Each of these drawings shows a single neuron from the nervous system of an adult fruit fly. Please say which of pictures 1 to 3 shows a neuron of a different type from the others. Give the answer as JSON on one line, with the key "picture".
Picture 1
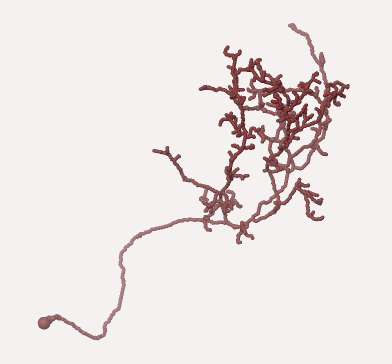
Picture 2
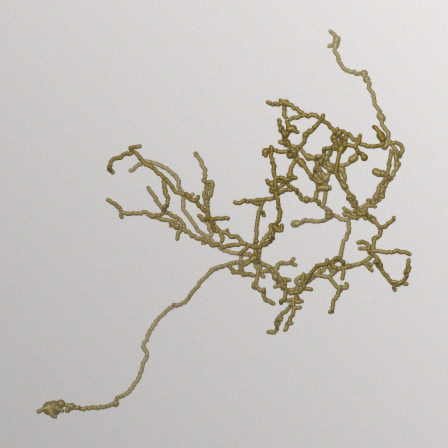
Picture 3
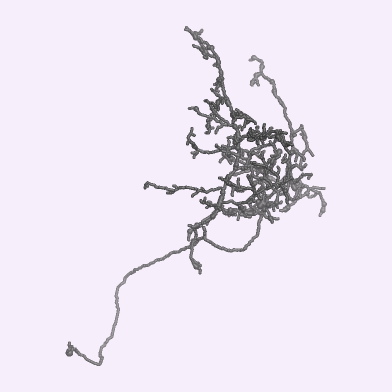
{"picture": 3}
